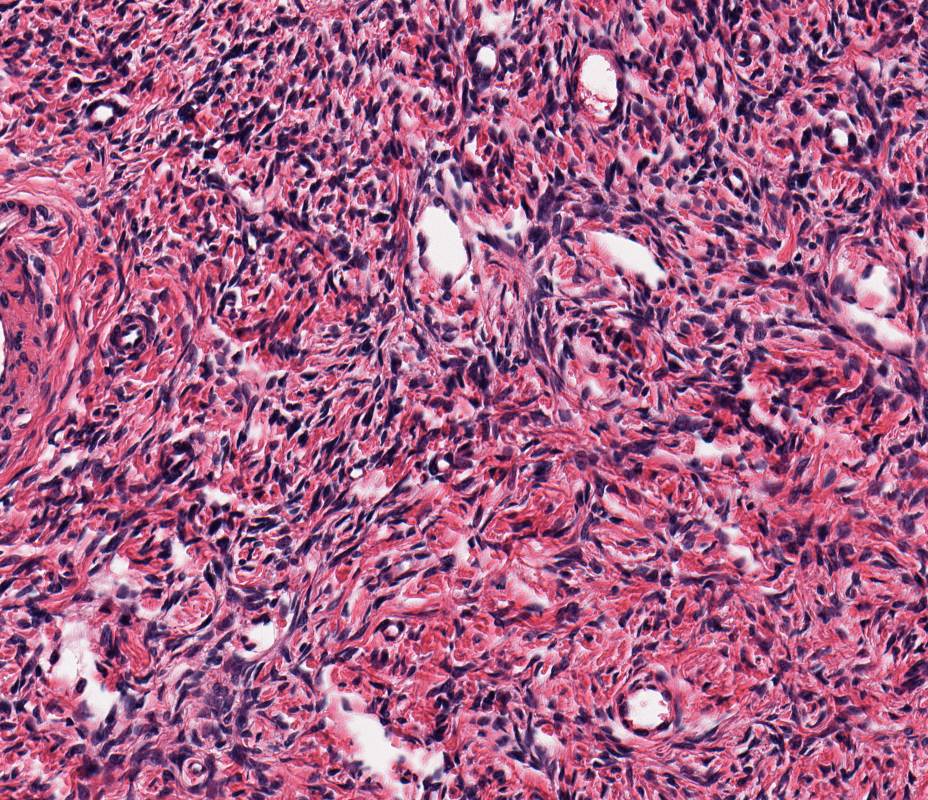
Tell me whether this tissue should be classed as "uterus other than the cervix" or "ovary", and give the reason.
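It's ovary. The whole field is a solid, densely cellular sheet of spindle cells, with no glands or epithelium. They run in short intersecting bundles that swirl into small whorls all across it. Nuclei are elongated to ovoid, dark-staining and crowded close together, and the cells have scant cytoplasm with indistinct borders.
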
